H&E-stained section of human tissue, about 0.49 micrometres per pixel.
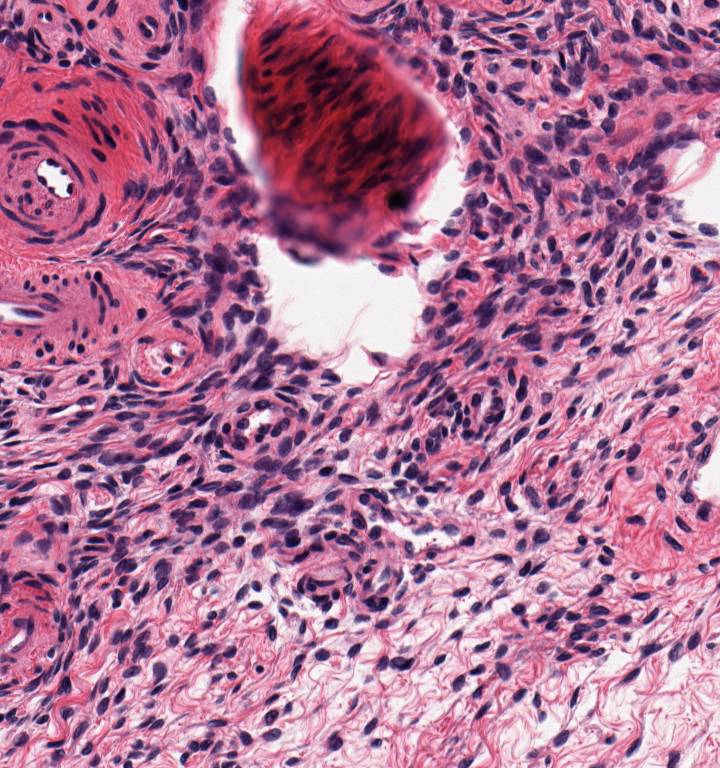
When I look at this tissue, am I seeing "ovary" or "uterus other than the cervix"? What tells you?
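Ovary. Cells crowd most densely in the upper and middle parts of the field and thin out lower down, and most nuclei are dark purple, oval to spindle-shaped. Up at the upper left, small vessels have thick pink walls laid down in concentric layers around narrow lumens, and spindle cells curve concentrically around them.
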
